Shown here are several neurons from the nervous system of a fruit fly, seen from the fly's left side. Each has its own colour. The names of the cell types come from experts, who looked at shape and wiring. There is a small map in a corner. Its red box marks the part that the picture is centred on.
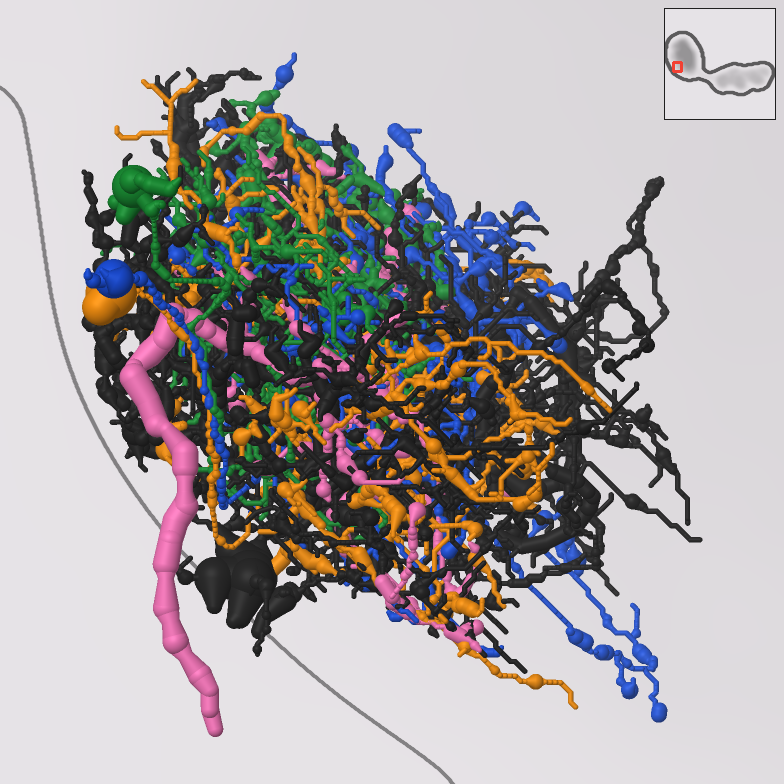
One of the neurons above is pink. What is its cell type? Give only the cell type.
aPhM2a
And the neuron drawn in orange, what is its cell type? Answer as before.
GNG391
